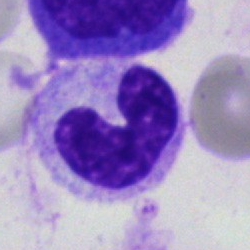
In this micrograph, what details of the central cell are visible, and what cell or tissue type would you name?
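In the lower part of the cell sits a kidney-shaped nucleus, its indentation facing upward. The cytoplasm is pale lilac-grey, with fine lilac granules scattered through it. Here the cell shown is a band neutrophil.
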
